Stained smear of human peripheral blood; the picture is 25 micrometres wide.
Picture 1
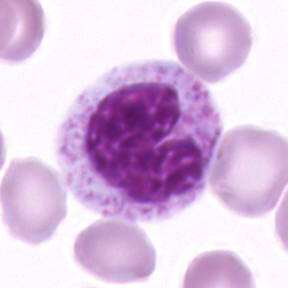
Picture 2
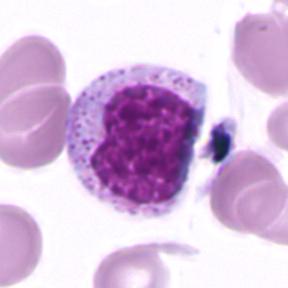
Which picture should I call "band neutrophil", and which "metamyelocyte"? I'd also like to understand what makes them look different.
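As I see it, picture 1 shows the band neutrophil and picture 2 the metamyelocyte. In picture 1 a cleft enters from the right and indents the nucleus deeply, while in picture 2 a single indentation on the left gives the nucleus a kidney shape. That second nucleus sits off-centre, toward the right of the cell. Chromatin differs too: dark purple and condensed in picture 1, clumped with paler spaces between darker purple patches in picture 2. Granules are small and reddish-purple in picture 1, fine and purple in picture 2. Picture 1's cell is round, smooth, about 14 micrometres across.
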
